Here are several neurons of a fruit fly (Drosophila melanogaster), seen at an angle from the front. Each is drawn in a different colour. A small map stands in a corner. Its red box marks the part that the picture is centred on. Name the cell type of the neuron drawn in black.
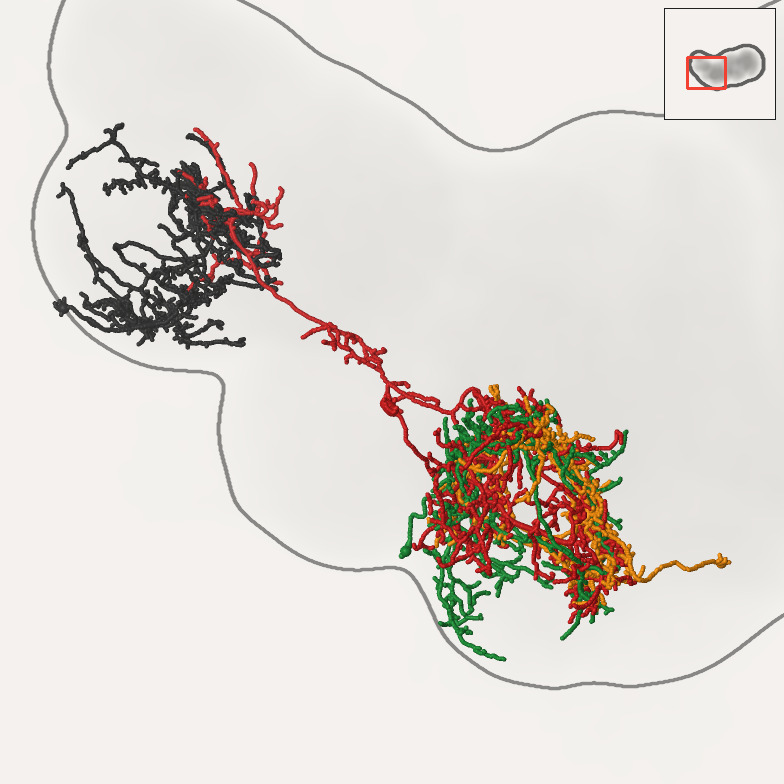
INXXX468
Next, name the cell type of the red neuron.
IN03B021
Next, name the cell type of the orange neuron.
IN16B045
